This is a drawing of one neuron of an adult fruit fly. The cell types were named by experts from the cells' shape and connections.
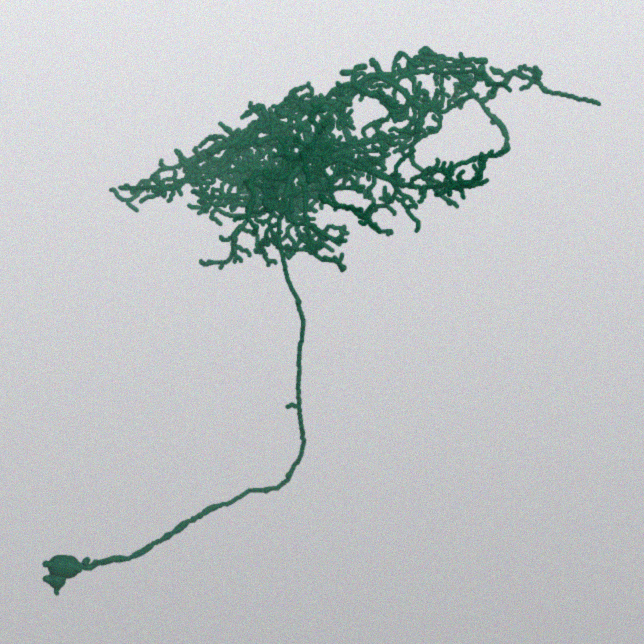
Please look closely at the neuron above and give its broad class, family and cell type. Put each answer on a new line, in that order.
nerve-cord intrinsic neuron
hemilineage 06A
IN06A002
